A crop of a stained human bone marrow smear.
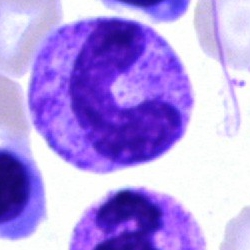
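Band neutrophil at the centre of the field. Its outline is round and smooth. The nucleus is a single unsegmented curved band shaped like a C, open toward the right. Chromatin is dark purple and coarsely clumped, and no nucleoli are visible.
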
